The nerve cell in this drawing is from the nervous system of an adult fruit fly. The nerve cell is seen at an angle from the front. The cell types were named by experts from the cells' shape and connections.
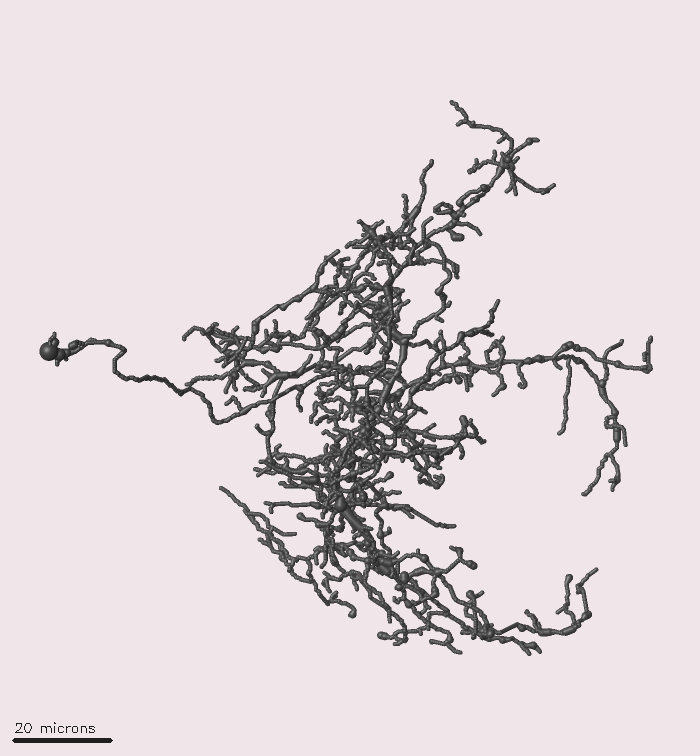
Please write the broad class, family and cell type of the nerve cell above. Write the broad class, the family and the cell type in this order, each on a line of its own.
nerve-cord intrinsic neuron
hemilineage 16B
IN16B032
